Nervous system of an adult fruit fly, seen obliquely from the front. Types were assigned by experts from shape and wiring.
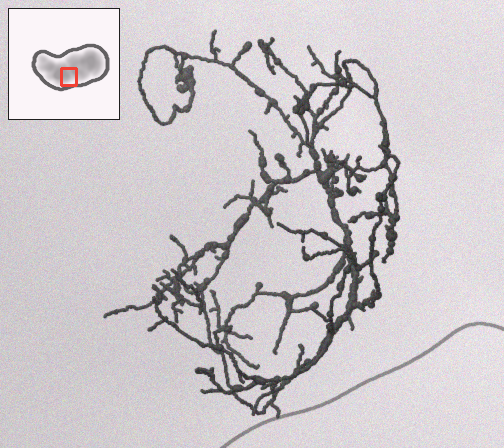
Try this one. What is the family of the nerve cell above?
hemilineage 03A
